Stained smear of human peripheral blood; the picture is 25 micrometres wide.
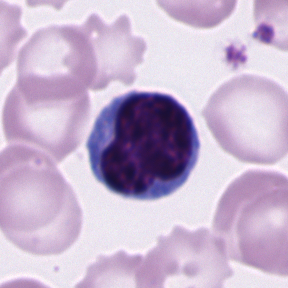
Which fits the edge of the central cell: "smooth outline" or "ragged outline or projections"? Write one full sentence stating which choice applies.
Neither ragged parts nor projections, blebs or tags mark the edge of the cell.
